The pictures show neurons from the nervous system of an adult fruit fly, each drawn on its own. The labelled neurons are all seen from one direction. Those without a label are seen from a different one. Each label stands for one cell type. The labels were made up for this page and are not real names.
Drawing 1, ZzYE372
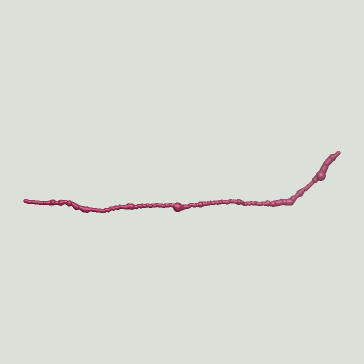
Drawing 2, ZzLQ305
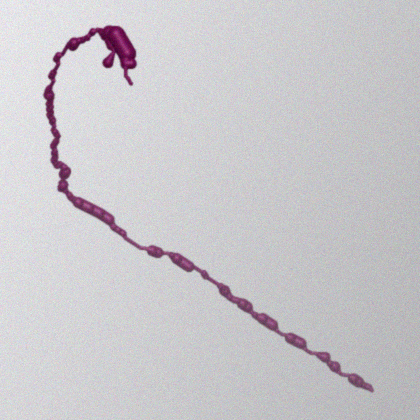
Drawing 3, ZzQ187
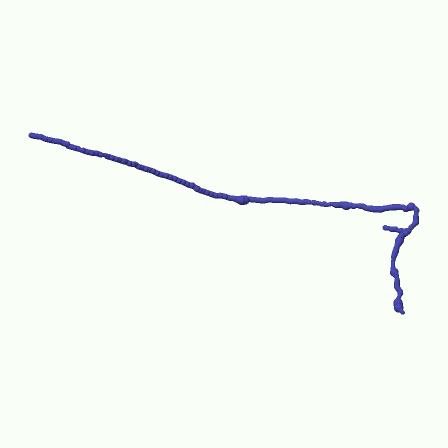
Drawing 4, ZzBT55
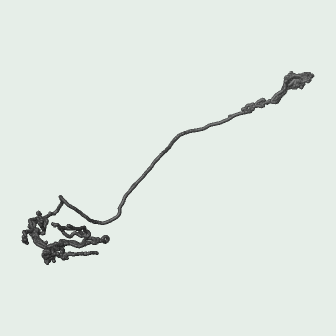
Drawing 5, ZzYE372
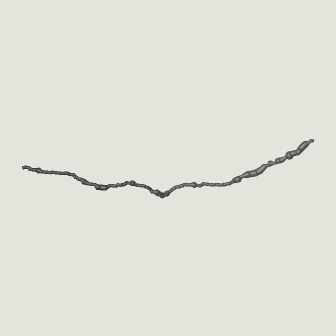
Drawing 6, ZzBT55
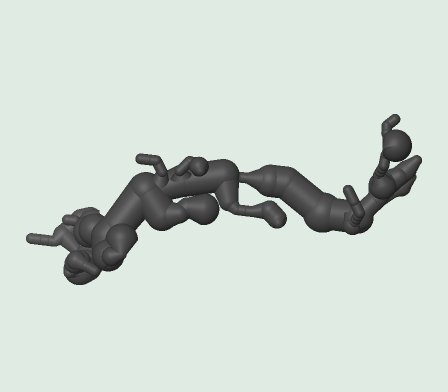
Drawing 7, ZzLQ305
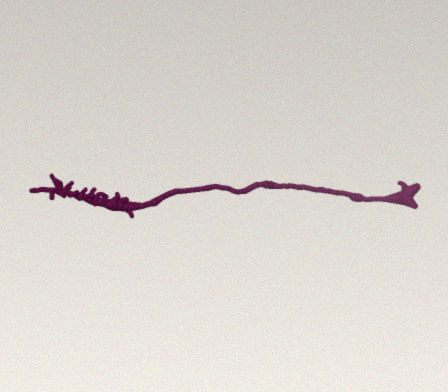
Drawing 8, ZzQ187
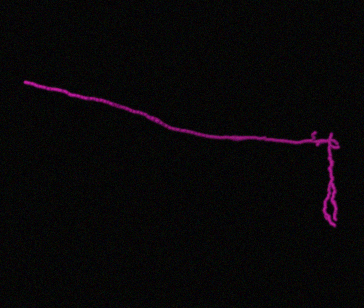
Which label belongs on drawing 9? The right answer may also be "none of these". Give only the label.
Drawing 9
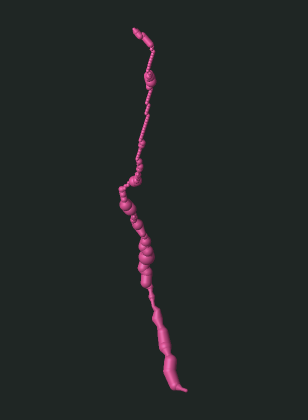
ZzYE372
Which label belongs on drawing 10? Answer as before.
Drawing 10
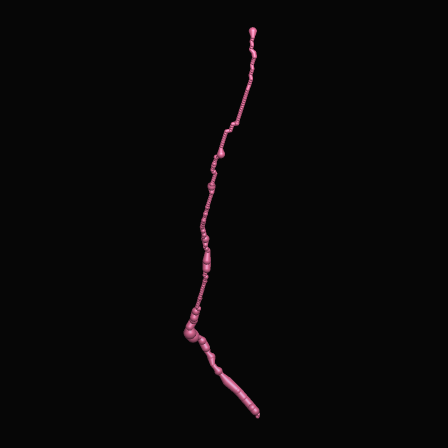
ZzYE372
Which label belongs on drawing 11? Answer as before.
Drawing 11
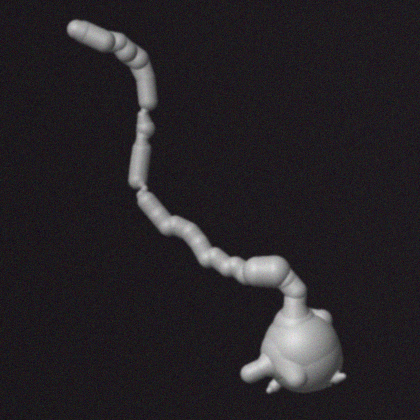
ZzLQ305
